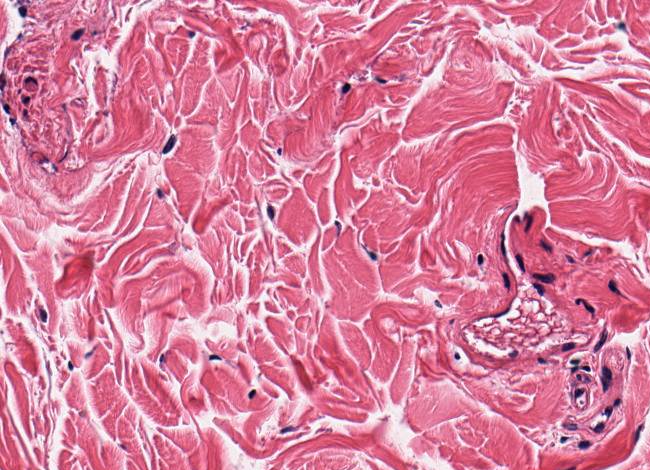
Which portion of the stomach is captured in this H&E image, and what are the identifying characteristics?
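Dense connective tissue fills this field. Thick pink collagen bundles run in many directions and interweave, with sparse, small, dark, elongated nuclei lying singly between them.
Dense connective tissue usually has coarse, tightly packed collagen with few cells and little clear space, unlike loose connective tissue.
Small vessels ringed by groups of dark nuclei sit at the lower right and upper left corners, and one with a pale lacy lumen lies on the right, just below the middle.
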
